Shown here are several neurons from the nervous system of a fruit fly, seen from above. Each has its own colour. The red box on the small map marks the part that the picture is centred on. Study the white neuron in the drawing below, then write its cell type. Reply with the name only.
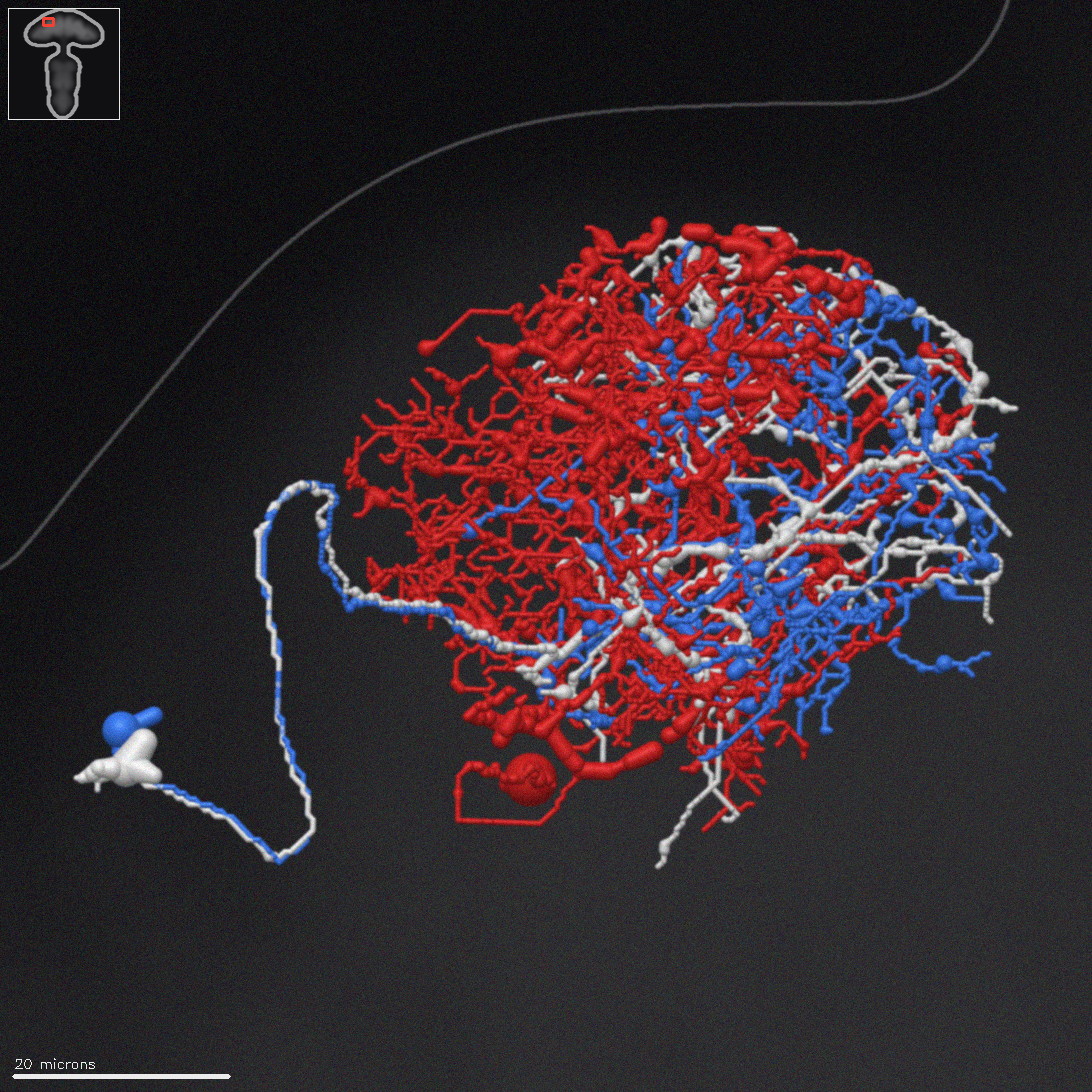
CB1417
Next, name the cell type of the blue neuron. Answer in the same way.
AVLP423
